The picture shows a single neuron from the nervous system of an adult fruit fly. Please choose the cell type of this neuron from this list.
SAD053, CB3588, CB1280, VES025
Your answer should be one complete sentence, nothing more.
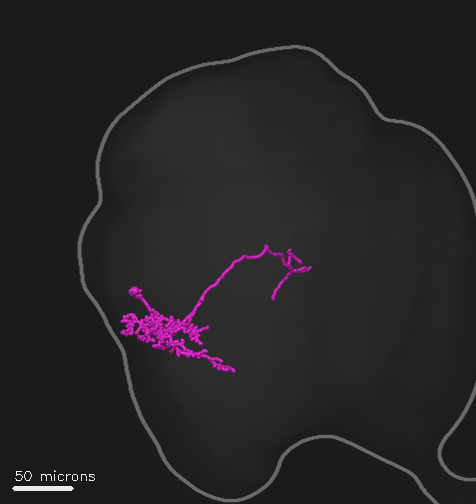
Regarding its cell type, the neuron is CB1280.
